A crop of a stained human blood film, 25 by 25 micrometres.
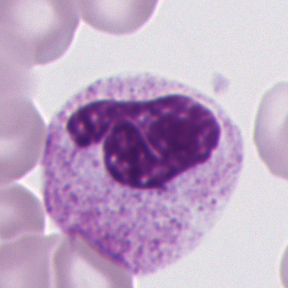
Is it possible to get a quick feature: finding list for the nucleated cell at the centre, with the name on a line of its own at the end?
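Nucleus: folded over on itself; follow the curved crease line across it
Position: upper half of the cell, with a wide band of cytoplasm below
Cytoplasm: abundant and pale lilac
Vacuoles: none distinct
Name: segmented neutrophil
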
